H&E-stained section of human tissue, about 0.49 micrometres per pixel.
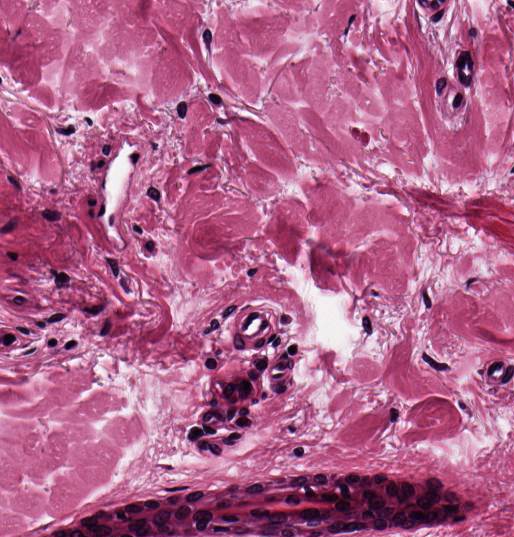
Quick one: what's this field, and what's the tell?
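Dermis. Pink fibre bundles, separated by paler, looser tissue, occupy most of the field. Bundles cut in several planes, many across or obliquely, not in one direction.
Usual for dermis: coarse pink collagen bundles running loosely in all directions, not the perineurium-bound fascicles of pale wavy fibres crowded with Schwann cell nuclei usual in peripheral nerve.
Between bundles: pale, wispy tissue with fine loose fibres. Narrow empty slit-like space, upper left.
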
